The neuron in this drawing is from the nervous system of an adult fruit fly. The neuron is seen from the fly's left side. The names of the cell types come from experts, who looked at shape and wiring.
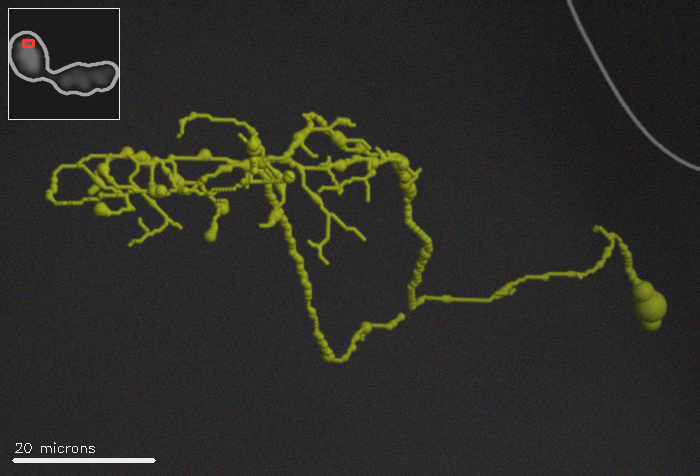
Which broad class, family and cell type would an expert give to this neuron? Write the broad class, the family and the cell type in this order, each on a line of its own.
central-brain intrinsic neuron
hemilineage SLPpl1
SMP220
